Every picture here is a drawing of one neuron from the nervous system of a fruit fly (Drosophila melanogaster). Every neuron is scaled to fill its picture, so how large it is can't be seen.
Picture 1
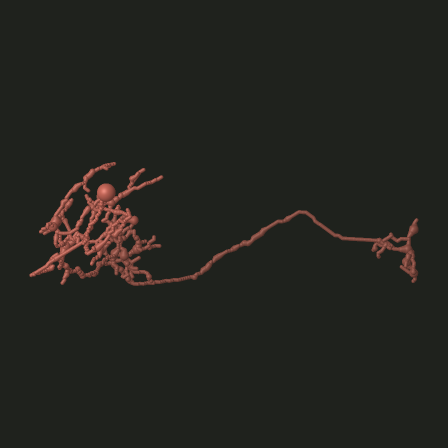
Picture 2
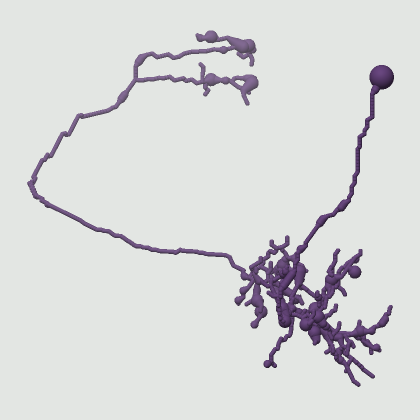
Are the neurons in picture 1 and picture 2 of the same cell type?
yes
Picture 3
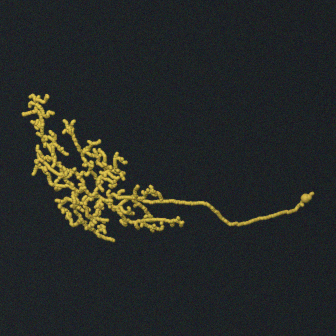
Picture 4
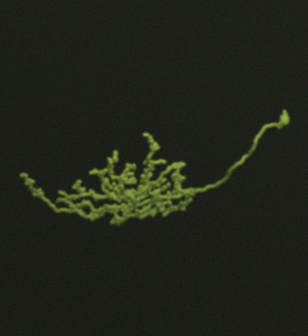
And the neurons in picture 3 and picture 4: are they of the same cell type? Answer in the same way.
yes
